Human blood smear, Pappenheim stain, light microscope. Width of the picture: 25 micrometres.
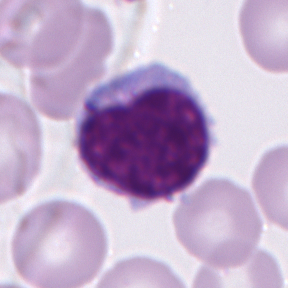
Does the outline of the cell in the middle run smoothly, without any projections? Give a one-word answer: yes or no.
No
